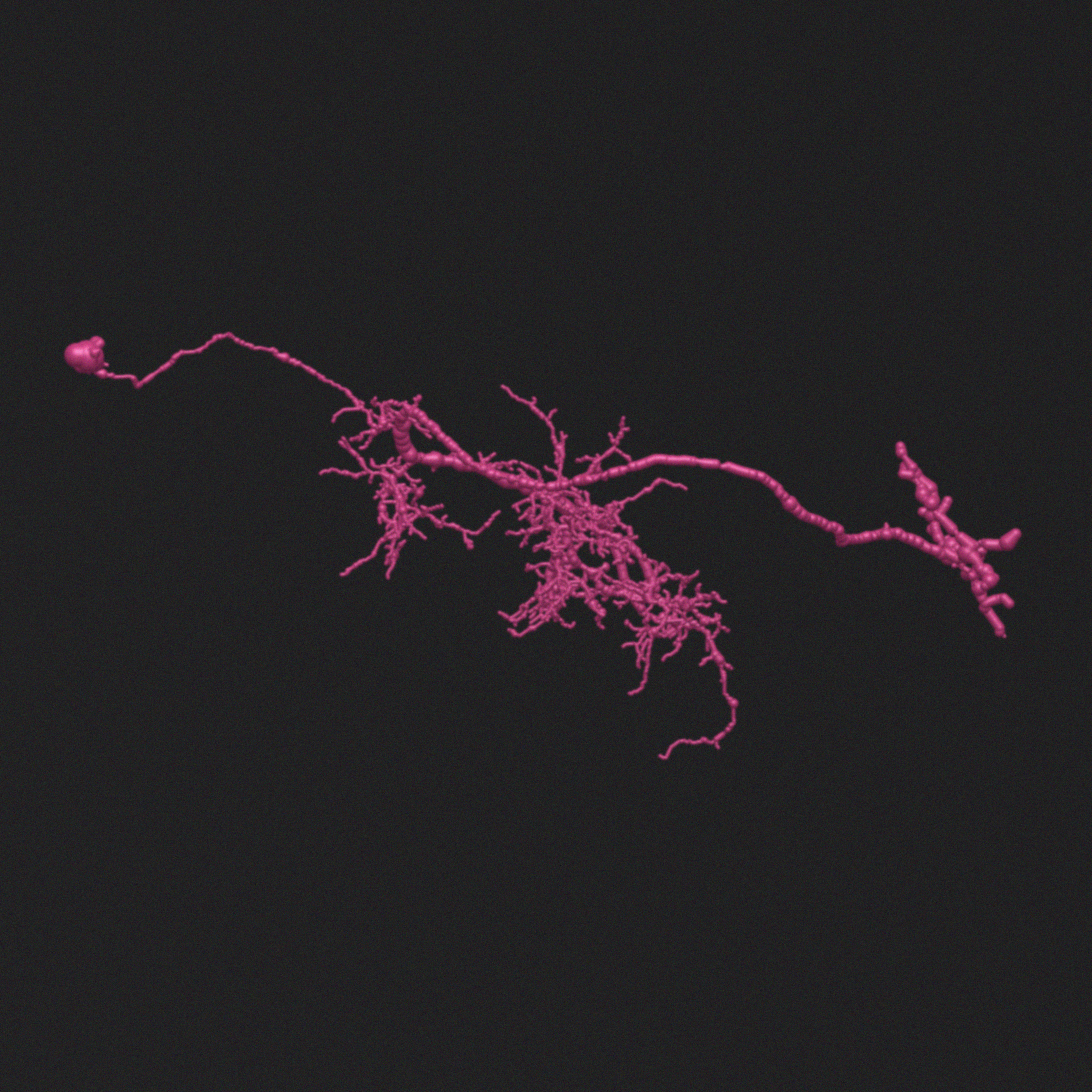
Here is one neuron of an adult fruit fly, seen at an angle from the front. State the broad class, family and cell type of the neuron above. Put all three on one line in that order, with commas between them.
central-brain intrinsic neuron, hemilineage AOTUv3_ventral, PS080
